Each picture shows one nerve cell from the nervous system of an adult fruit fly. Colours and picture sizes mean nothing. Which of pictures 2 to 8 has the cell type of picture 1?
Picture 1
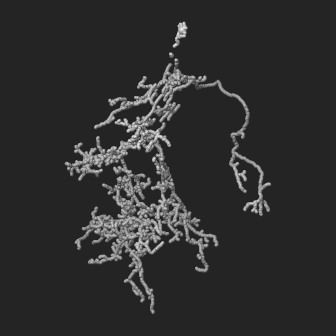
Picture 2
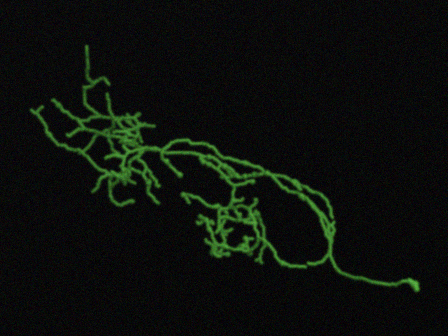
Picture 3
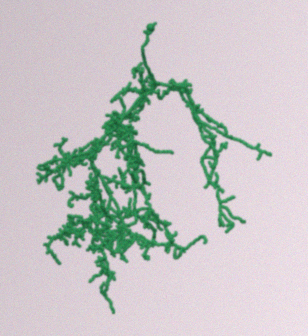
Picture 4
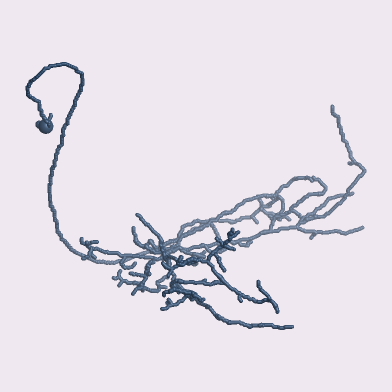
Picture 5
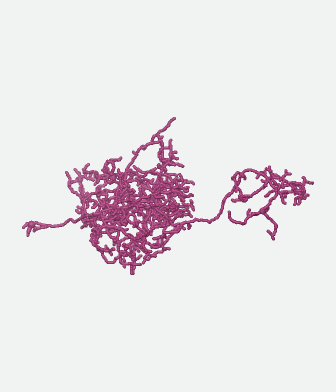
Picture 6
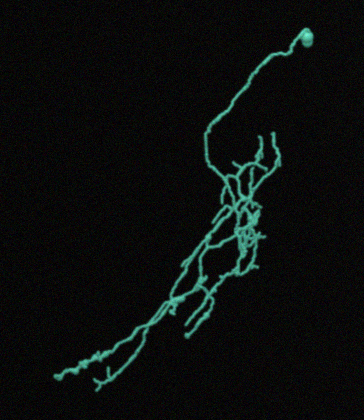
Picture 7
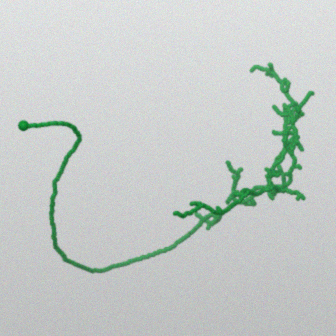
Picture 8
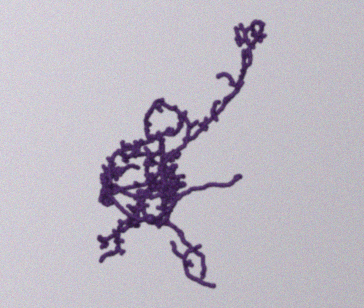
3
